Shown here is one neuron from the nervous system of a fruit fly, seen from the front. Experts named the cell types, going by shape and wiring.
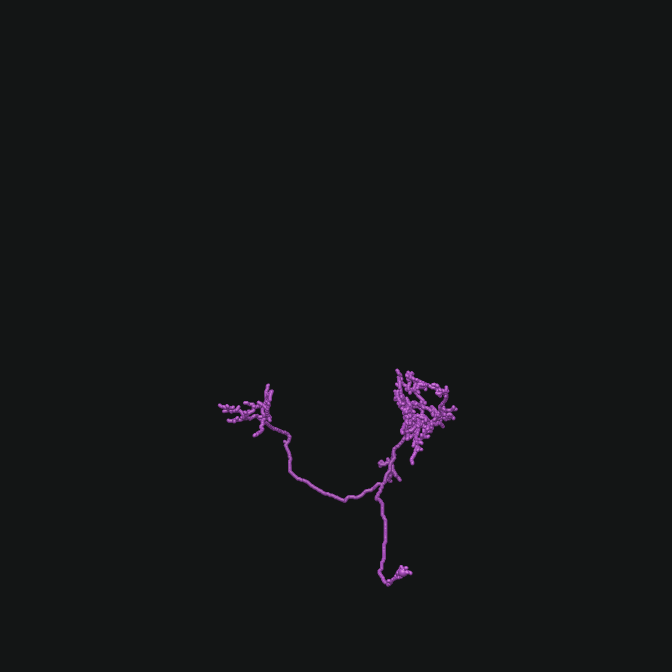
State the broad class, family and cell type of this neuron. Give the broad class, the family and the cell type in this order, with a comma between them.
central-brain intrinsic neuron, hemilineage MX3, CB0420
